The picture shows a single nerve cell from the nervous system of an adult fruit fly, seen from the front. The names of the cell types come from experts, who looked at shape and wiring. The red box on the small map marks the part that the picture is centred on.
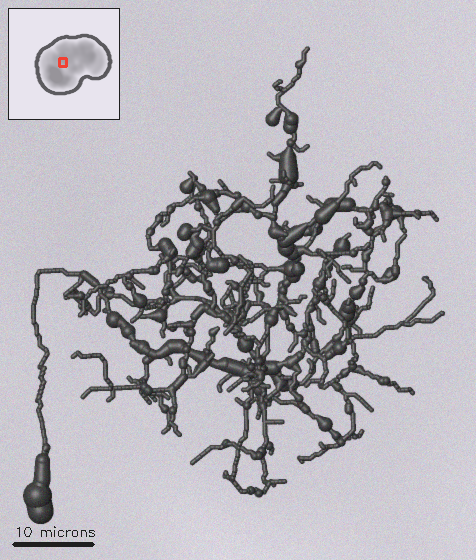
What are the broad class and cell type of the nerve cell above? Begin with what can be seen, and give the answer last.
The cell body is at the lower left of the picture. By the scale bar it is about 60 microns tall in this view. The picture shows dozens of branch ends. It is a central-brain intrinsic neuron. Its cell type is CB0927.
